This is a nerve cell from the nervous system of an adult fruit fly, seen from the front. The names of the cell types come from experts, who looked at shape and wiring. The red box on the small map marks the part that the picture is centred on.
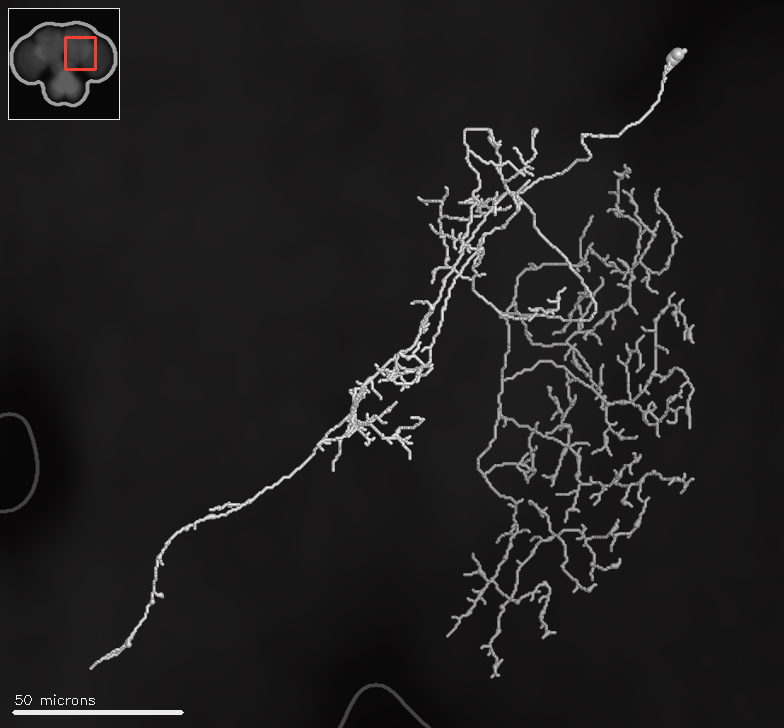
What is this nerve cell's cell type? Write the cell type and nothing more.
LoVP108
